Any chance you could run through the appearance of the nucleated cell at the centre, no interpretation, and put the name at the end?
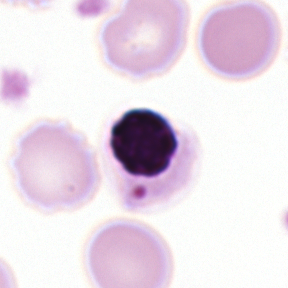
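Start with the nucleus, which sits off-centre toward the upper left of the cell and shows no nucleoli. Just below it, in the cytoplasm, you will find a single small dark round dot. Apart from that one dot, the cytoplasm has no granules. The nucleated cell at the centre is a normoblast.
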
